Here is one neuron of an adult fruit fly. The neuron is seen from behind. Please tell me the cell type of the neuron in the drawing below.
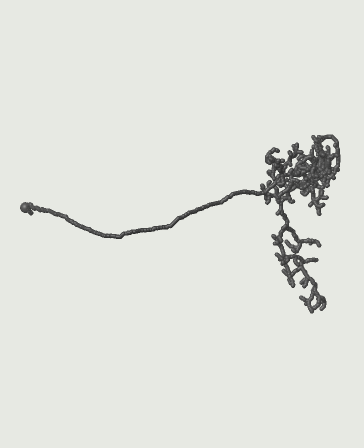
Tm24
